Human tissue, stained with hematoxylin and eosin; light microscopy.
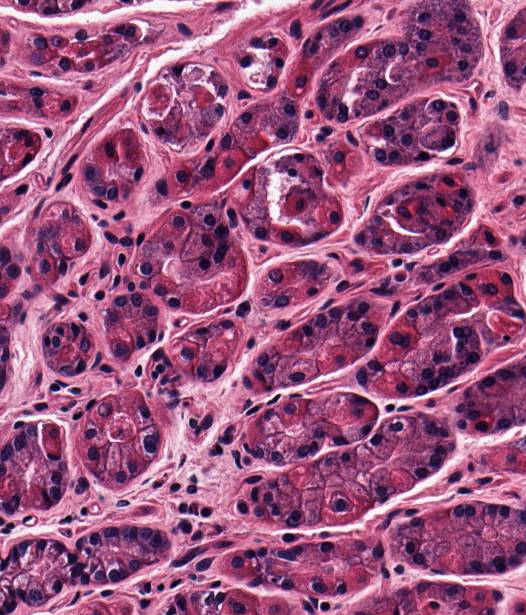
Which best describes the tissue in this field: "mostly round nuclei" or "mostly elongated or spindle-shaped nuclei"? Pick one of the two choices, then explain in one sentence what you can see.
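Mostly round nuclei. The nest cells have round, dark nuclei, mostly one per cell.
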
